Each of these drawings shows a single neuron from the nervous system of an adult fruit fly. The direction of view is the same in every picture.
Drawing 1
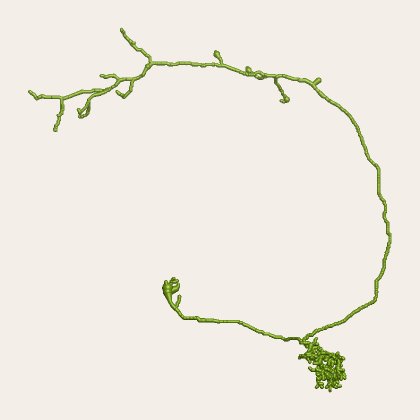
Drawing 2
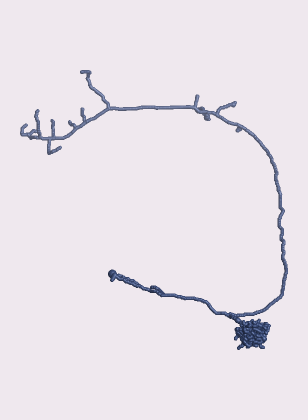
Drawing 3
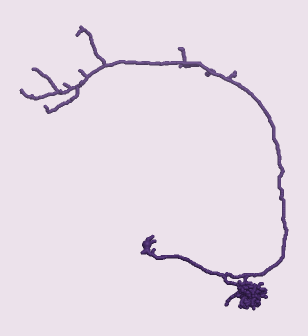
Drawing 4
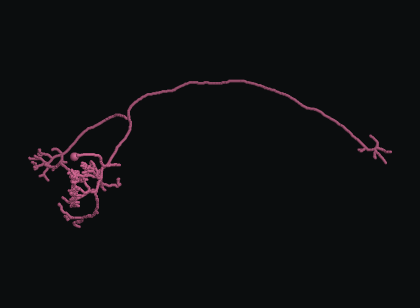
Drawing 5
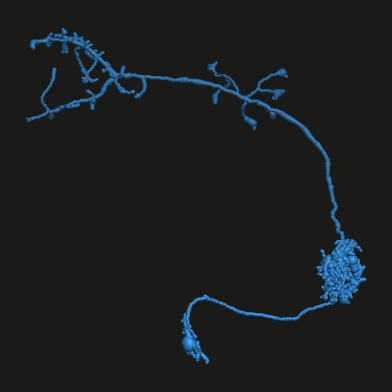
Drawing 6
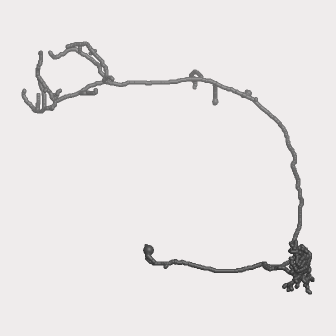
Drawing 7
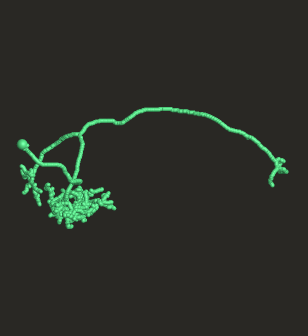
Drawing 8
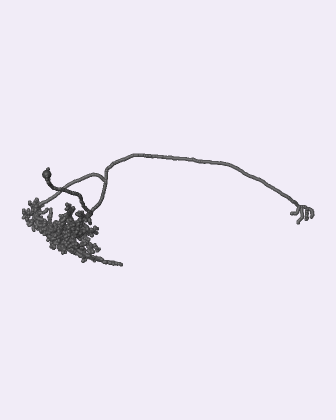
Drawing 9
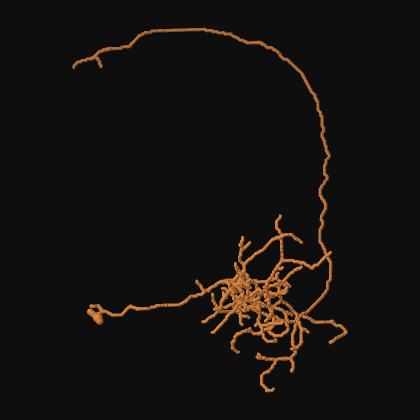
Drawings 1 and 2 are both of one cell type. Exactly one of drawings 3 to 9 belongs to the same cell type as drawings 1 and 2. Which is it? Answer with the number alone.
3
